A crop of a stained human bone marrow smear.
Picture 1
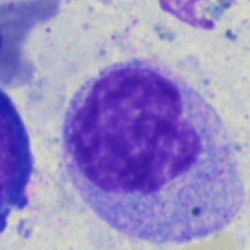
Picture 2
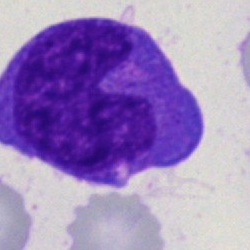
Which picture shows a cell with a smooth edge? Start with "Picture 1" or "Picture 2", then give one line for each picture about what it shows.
Picture 1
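Picture 1: The cell outline is round to slightly oval and smooth.
Picture 2: The cell outline is irregular, with a rounded bulge of cytoplasm on the right side.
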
